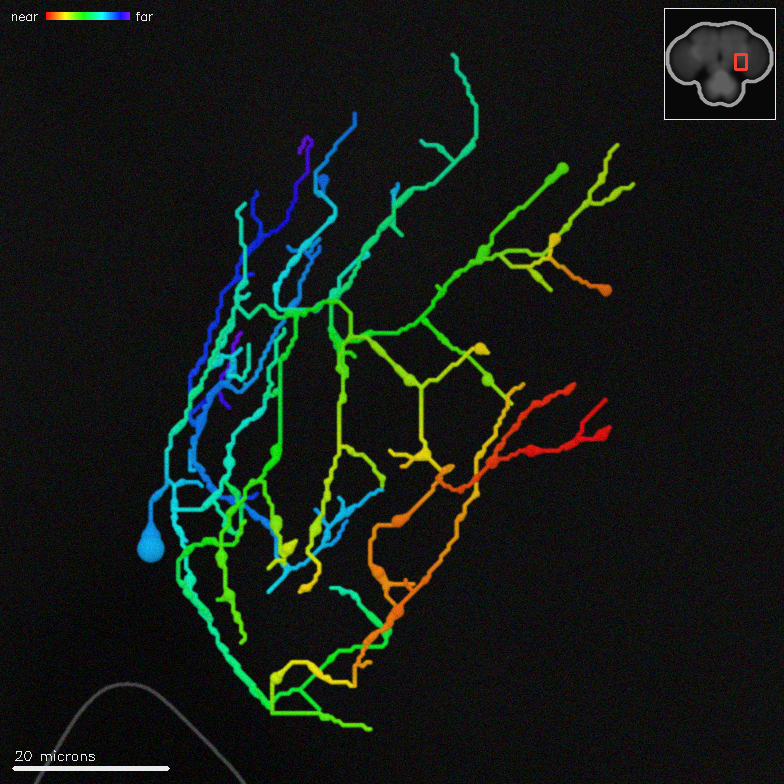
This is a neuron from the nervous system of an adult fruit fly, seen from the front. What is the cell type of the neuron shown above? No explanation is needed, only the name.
Li35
